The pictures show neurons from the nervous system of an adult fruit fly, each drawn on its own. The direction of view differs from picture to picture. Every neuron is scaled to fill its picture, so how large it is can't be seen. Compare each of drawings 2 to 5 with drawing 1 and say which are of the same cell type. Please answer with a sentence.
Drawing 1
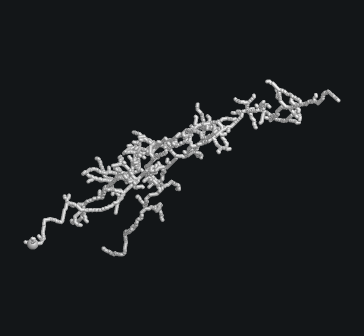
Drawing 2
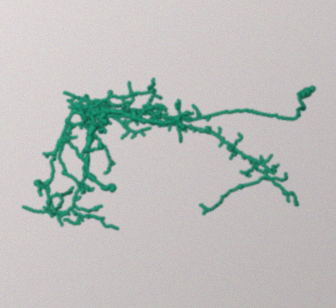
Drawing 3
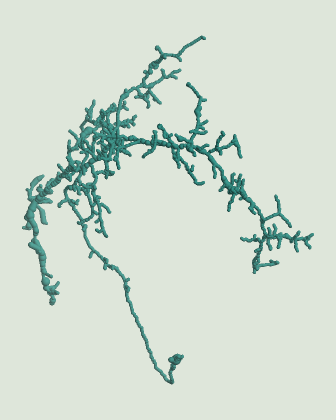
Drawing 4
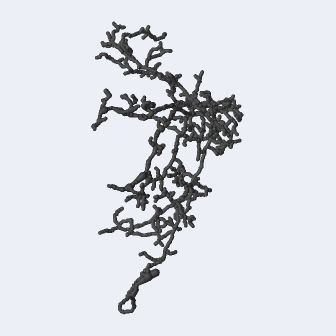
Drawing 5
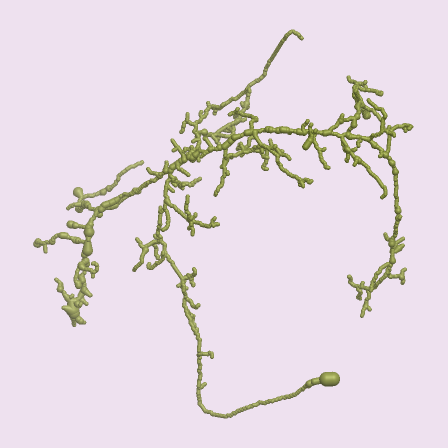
None of them is of the same cell type.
